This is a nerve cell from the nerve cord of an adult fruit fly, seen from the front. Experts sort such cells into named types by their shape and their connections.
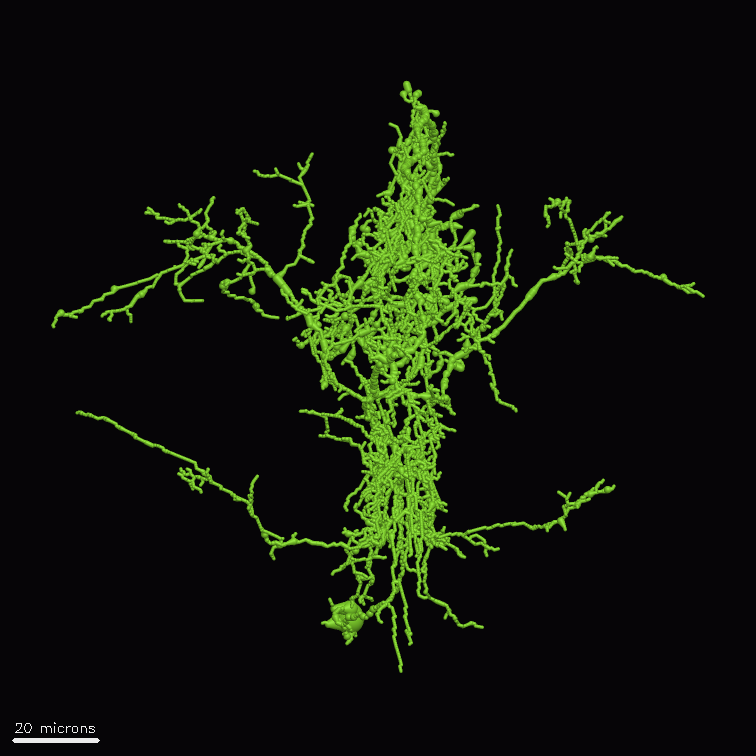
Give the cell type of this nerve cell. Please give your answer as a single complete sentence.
This nerve cell has been assigned cell type IN10B011.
